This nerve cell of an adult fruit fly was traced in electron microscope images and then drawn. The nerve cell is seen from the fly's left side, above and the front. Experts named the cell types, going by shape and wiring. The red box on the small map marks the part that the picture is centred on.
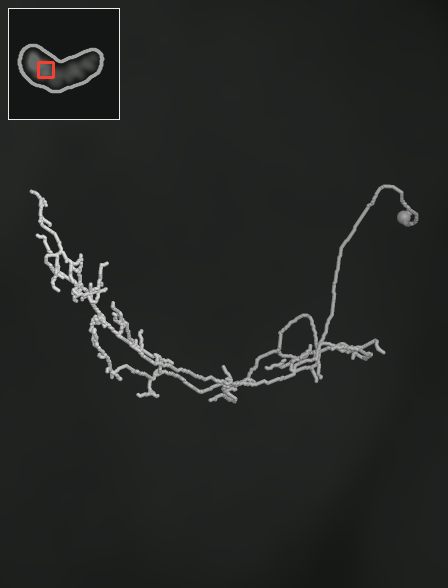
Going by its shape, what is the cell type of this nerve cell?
WED155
